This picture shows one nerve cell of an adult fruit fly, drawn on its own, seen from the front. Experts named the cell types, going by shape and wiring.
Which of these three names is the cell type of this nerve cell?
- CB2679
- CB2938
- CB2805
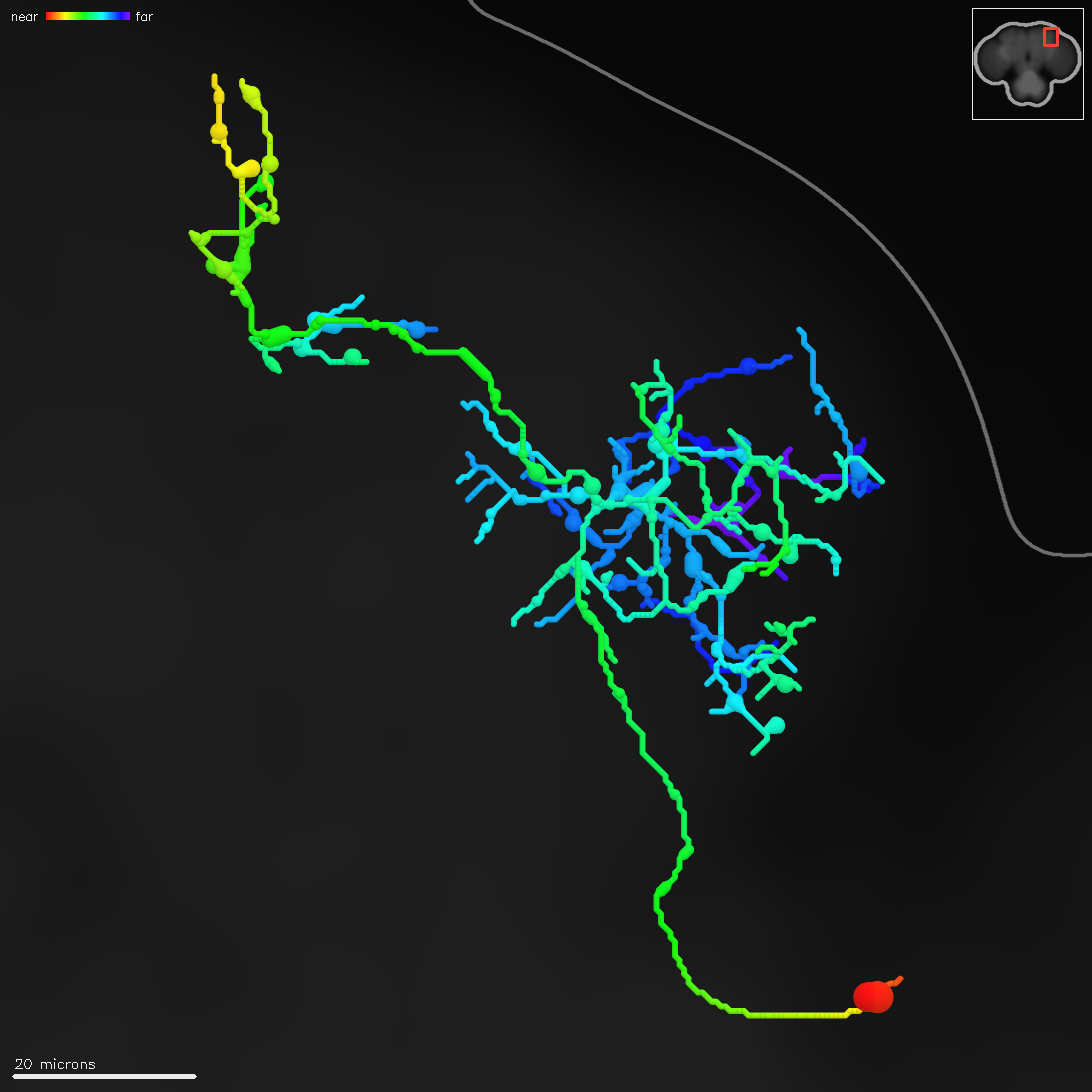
CB2679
